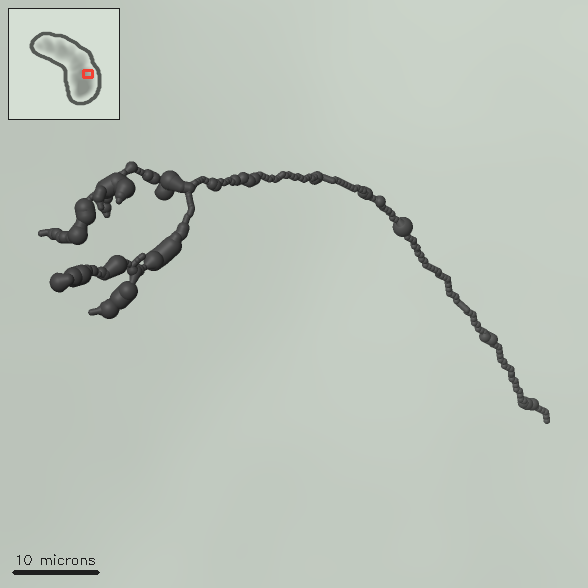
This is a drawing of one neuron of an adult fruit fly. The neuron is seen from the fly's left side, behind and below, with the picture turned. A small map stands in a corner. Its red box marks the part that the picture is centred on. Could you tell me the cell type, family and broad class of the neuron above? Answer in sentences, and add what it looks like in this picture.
It is of cell type JO-EV5. Its family is called class mechanosensory. It is a sensory neuron entering the brain. No cell body is drawn. From left to right in the picture it spans about 60 microns. There are a dozen or fewer branch ends.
